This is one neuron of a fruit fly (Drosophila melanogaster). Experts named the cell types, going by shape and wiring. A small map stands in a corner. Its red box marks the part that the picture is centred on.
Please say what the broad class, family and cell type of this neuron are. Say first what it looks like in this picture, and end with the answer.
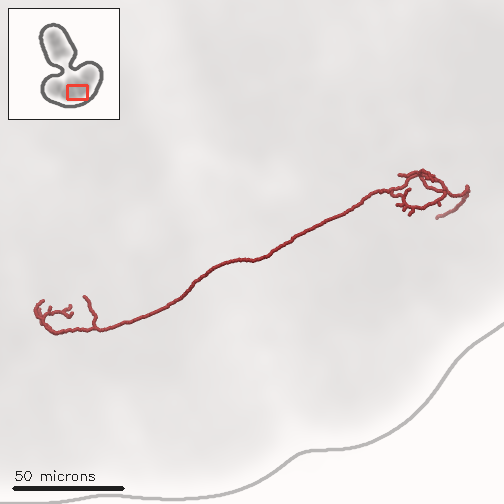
It is in the brain and does not reach the nerve cord. No cell body is drawn. By the scale bar it is about 200 microns wide in this view. Its broad class is sensory neuron entering the brain. Its family is called class olfactory. It is of cell type ORN_DP1l.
